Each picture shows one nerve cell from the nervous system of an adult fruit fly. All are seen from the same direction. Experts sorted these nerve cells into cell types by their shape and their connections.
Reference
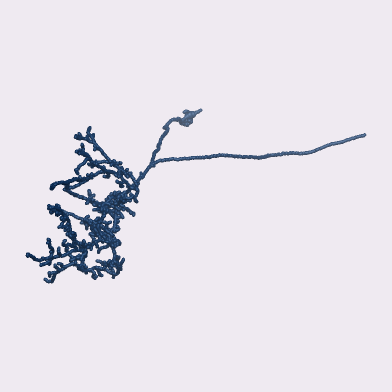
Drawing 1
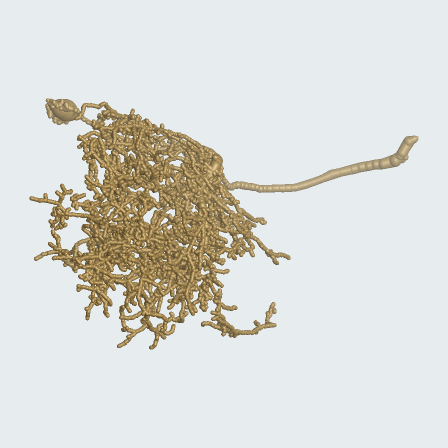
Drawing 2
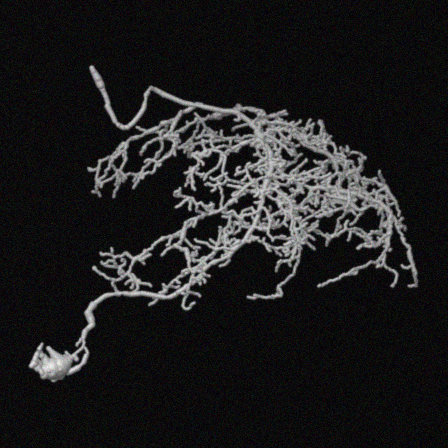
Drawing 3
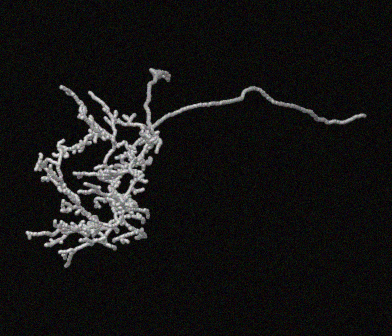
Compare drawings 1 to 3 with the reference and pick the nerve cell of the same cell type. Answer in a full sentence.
Drawing 3 is of the same cell type.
